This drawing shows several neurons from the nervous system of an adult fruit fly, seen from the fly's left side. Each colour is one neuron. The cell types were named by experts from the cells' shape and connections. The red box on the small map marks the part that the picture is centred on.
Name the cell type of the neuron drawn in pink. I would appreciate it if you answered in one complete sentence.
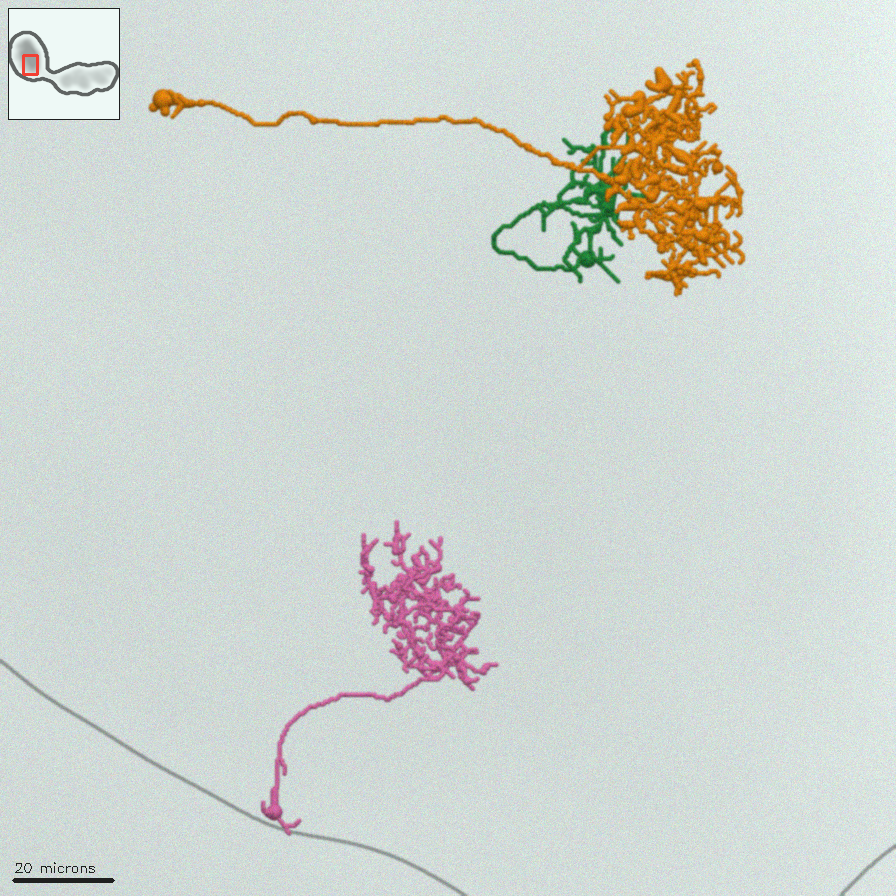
The neuron is of cell type Dm12.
